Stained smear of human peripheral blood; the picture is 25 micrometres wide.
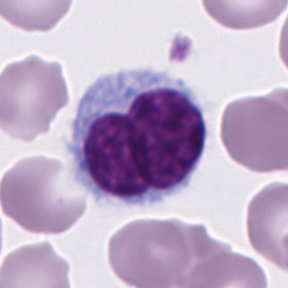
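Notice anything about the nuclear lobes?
The right-hand lobe sits higher than the left-hand one, in a nucleus filling about 70% of a cell about 12 micrometres across.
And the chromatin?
Deep purple and coarsely clumped.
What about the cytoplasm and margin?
The cytoplasm is pale blue and widest on the upper-left side, and the margin is ragged with fine, short projections.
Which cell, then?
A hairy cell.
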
